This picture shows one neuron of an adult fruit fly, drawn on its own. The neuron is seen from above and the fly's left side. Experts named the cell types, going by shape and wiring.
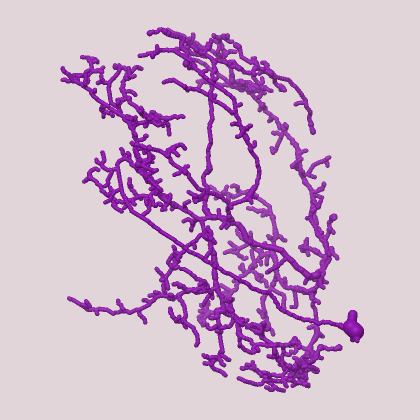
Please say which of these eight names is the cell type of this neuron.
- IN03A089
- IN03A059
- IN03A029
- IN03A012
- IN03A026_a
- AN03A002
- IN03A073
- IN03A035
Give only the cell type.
IN03A026_a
